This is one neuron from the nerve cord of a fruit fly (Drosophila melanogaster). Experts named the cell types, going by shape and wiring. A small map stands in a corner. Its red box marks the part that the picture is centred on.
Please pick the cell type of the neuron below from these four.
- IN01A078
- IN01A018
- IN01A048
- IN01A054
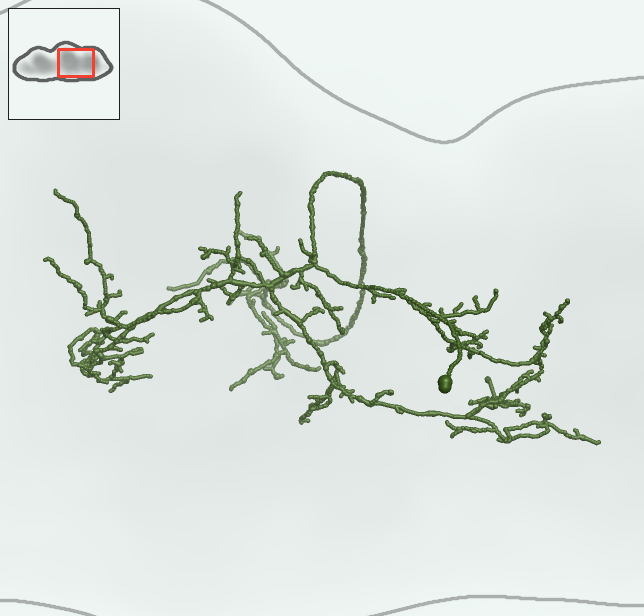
IN01A054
